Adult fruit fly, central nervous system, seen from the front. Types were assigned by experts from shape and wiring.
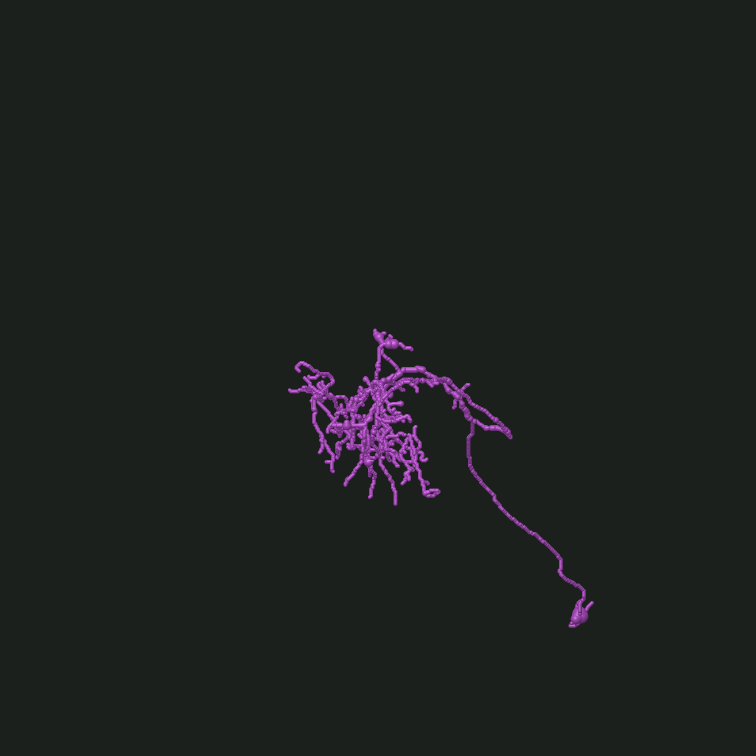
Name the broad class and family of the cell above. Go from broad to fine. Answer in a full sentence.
A nerve-cord intrinsic neuron of hemilineage 21A.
